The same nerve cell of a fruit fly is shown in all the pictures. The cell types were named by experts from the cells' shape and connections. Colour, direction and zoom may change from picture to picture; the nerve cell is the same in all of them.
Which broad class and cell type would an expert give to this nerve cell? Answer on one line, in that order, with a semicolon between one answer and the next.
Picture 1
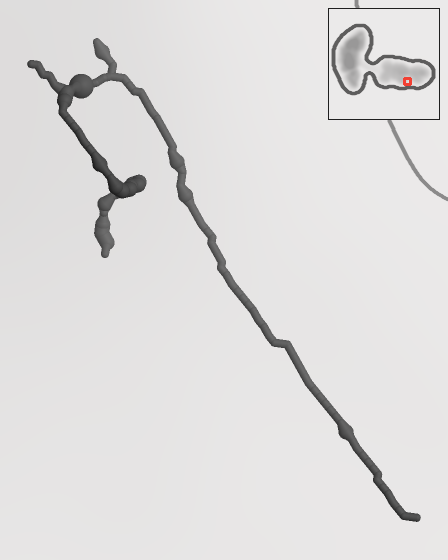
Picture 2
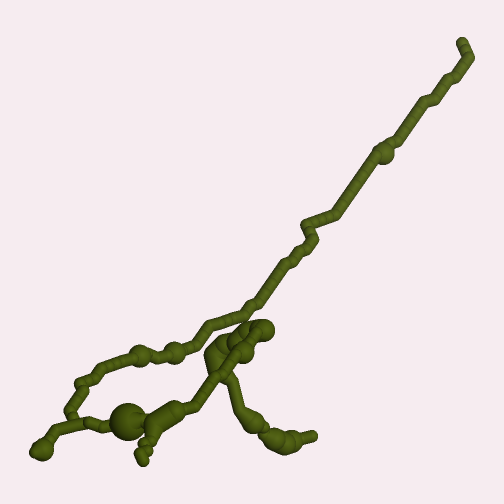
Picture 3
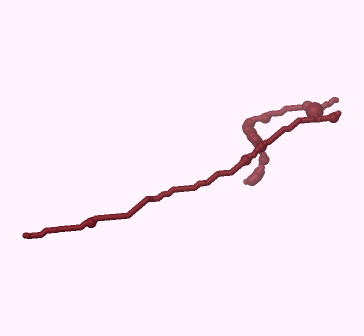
sensory neuron entering the nerve cord; SNxx33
